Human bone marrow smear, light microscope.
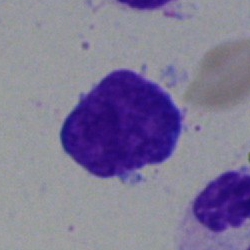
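Lymphocyte, whose nucleus takes up almost the whole cell, so hardly any cytoplasm shows. The outline is roughly square, its corners rounded. There's a shallow notch in the lower border of the nucleus. The chromatin stains deep purple, finely and evenly mottled, without large dark clumps.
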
